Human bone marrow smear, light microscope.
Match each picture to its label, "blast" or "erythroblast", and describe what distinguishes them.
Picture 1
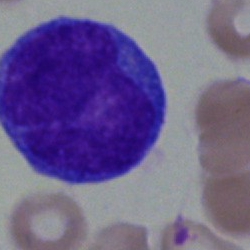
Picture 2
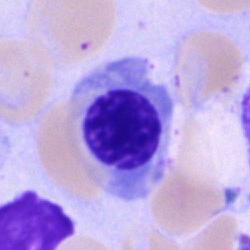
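Picture 1 is the blast, and picture 2 the erythroblast. The chromatin is where they differ most, I think: in the blast it is finely granular and evenly spread, in the erythroblast coarsely clumped.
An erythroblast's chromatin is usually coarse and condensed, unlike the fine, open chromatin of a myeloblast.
The outlines differ too: the blast is round and smooth, while the erythroblast is irregular rather than smoothly round. In the blast the cytoplasm is only a thin rim, deep blue.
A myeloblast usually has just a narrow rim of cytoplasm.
The erythroblast's cytoplasm is blue as well, and no nucleoli are visible in its nucleus. Neither cell shows granules in its cytoplasm.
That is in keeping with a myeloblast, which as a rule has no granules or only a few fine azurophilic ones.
Red cells lie against the erythroblast's edge, and no vacuoles are seen in the blast.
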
